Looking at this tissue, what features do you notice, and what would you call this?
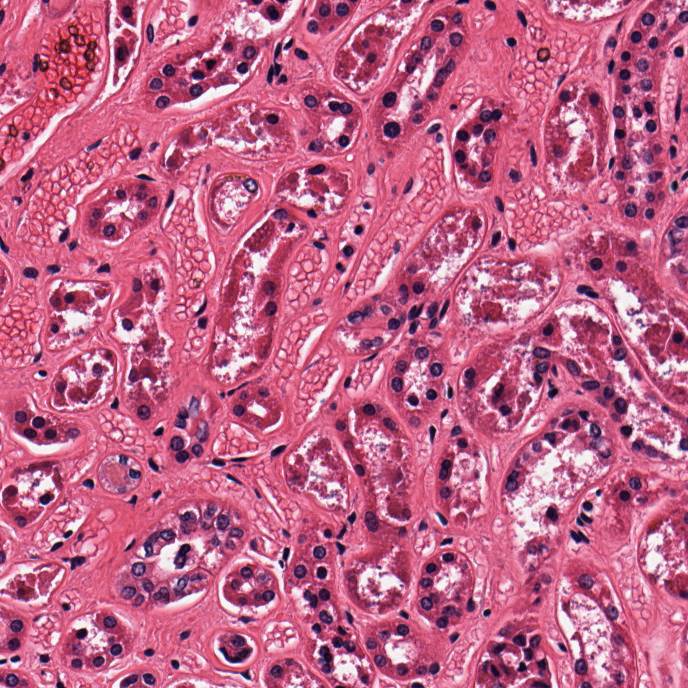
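Tubules first: single-layered cuboidal lining, round dark nuclei, many cells with granular, deep pink cytoplasm. Many lumina hold loose, pale pink granular debris, ragged clear spaces within. And between them, scant interstitium: thin pink strands, a few flattened, spindle-shaped nuclei. This, then, is renal cortex.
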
